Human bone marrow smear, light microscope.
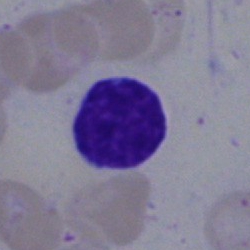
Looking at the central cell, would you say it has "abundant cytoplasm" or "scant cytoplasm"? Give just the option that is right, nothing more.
Scant cytoplasm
